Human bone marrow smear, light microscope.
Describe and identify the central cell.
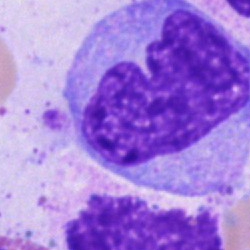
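Checking the outline first, it is rounded with a smooth edge. Next, the nucleus has a deep notch cutting into its upper edge and sits off-centre toward the upper right of the cell. Then the cytoplasm: it lacks coarse dark granules. Its name is monocyte.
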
